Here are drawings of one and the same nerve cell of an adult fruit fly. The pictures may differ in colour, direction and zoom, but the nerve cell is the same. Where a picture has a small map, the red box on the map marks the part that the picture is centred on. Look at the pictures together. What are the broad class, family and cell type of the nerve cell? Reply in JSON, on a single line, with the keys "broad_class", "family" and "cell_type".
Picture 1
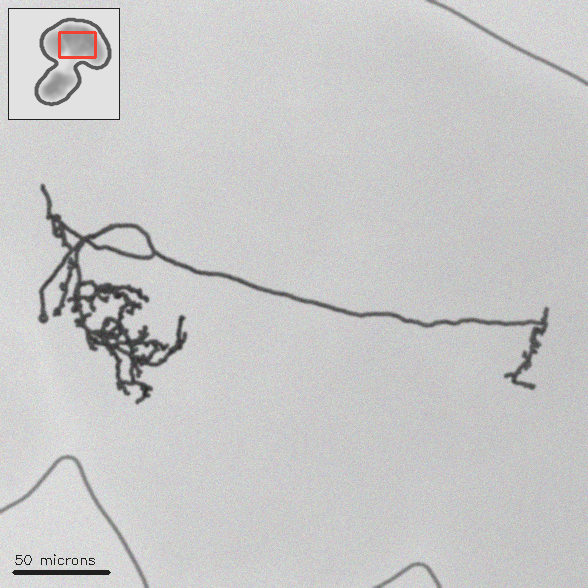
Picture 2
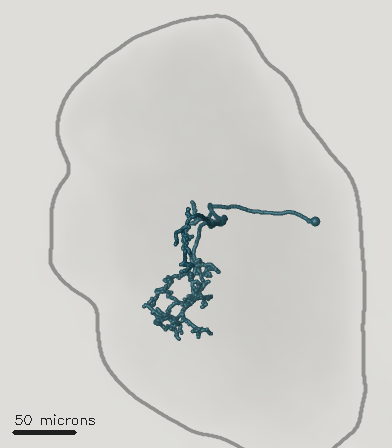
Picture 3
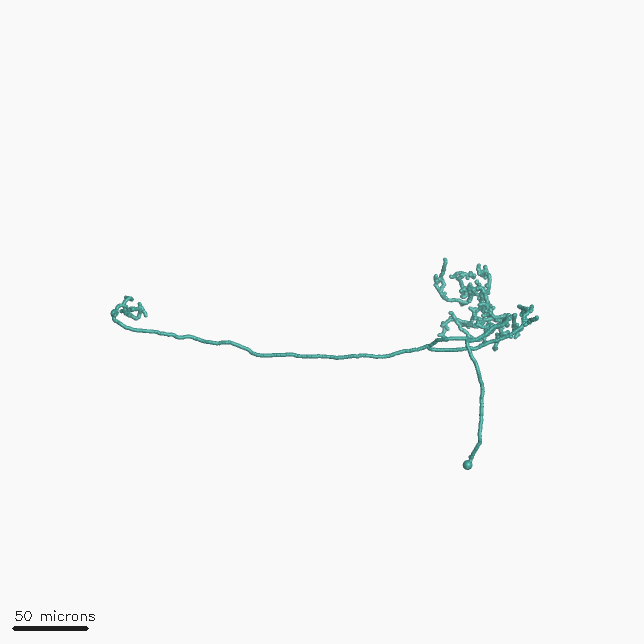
{"broad_class": "central-brain intrinsic neuron", "family": "hemilineage VLPl&p2_posterior", "cell_type": "WED118"}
